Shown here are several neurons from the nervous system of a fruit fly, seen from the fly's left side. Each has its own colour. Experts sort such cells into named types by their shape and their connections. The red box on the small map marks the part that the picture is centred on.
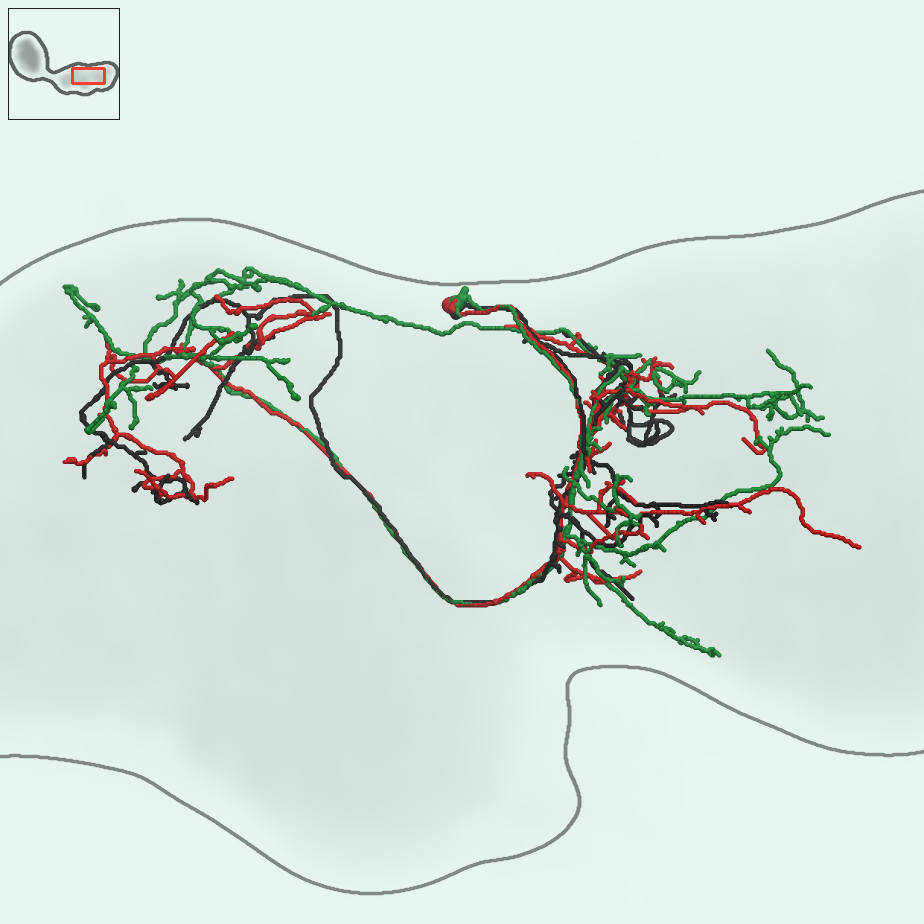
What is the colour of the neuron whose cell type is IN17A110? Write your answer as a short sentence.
The colour is black.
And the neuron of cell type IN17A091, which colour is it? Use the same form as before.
The colour is red.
